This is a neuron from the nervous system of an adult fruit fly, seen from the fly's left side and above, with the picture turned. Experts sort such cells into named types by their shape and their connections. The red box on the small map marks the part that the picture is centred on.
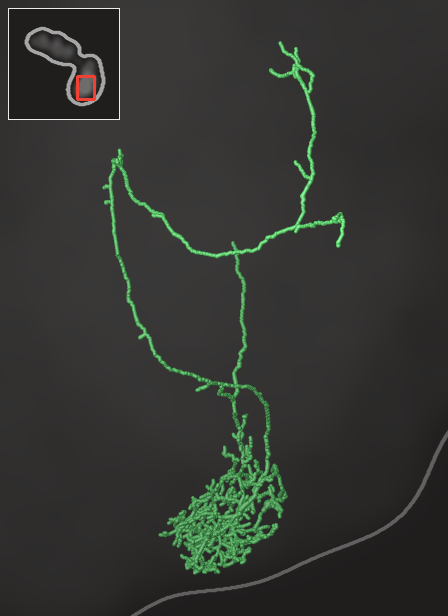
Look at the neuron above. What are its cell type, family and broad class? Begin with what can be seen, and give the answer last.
The cell body is at the bottom of the picture. Dozens of branch ends can be seen. It is of cell type AOTU008. Its family is hemilineage AOTUv3_dorsal. Its broad class is central-brain intrinsic neuron.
